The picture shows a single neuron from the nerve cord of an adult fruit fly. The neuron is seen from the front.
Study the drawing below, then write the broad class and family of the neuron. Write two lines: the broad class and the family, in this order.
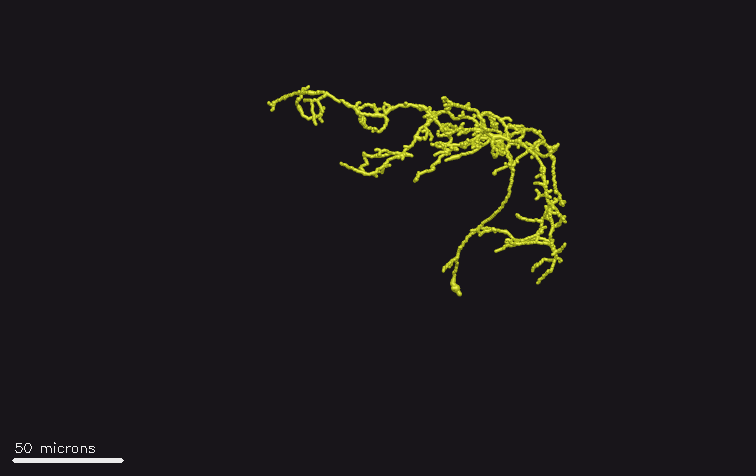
nerve-cord intrinsic neuron
hemilineage 03B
